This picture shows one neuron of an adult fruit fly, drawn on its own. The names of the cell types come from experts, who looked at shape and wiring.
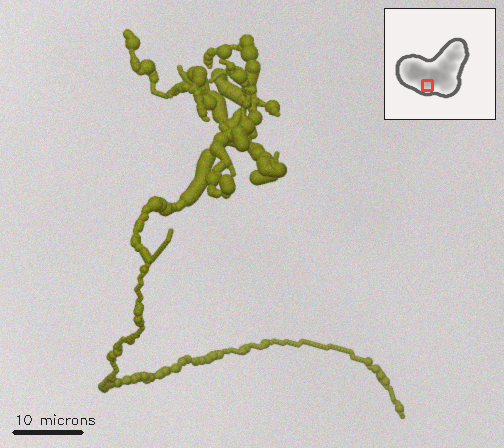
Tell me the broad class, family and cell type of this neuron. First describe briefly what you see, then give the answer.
No cell body is drawn. By the scale bar it is about 55 microns tall in this view. Its broad class is sensory neuron entering the brain. The name of its family is class thermosensory. It is of cell type TRN_VP1m.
